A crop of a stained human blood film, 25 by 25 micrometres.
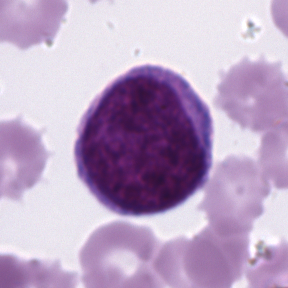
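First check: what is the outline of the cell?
Round and smooth, with the cell about 13 micrometres across.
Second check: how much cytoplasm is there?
Only a thin rim surrounds the nucleus, widest on the right side of the cell, and the nucleus, round in outline, fills about 80% of the cell's area.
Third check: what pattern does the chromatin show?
A patchy one, with darker clumps between paler spaces.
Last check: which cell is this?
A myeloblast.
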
